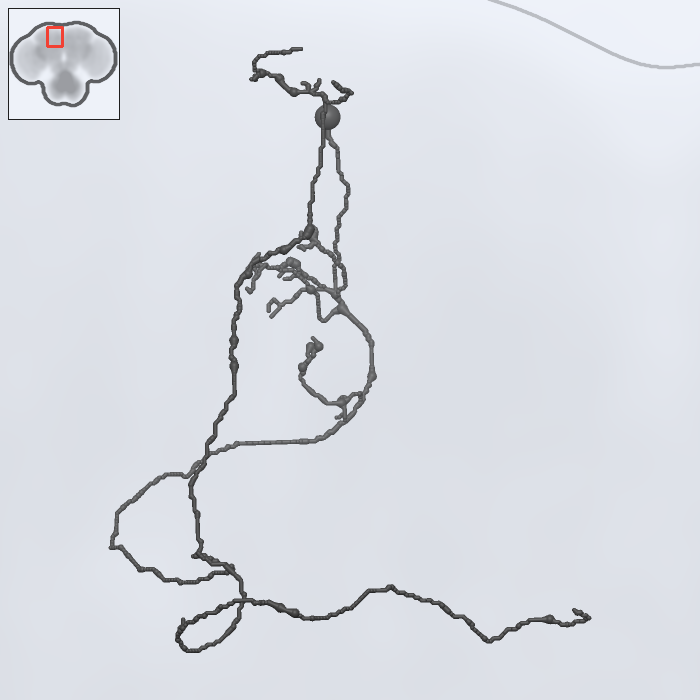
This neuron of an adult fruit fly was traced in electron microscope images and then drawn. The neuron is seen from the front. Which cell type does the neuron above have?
KCab-s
